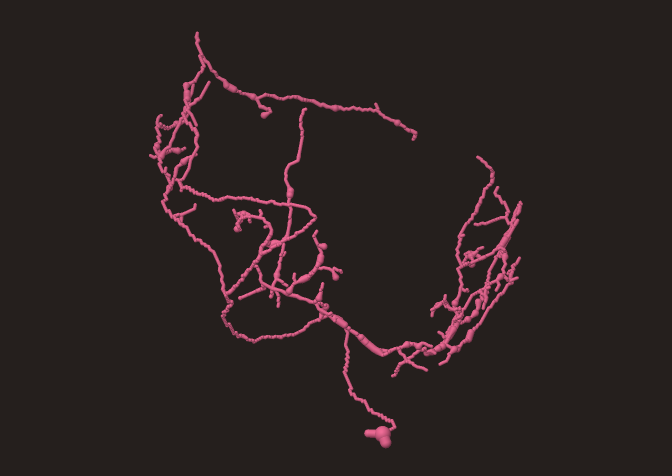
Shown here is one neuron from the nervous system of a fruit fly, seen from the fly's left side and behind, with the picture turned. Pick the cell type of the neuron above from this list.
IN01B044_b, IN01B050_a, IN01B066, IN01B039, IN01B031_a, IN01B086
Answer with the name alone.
IN01B031_a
